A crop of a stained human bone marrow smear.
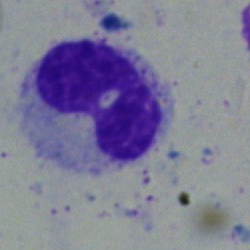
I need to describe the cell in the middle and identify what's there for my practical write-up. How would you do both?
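Notice how roughly round the outline is, with an edge that's slightly ragged. Inside, the nucleus is kidney-shaped, its indentation turned toward the lower left. Near the middle of the nucleus there's a single small white clear spot. Just above the cell sits a small dark blue fragment. What you have here is a band neutrophil.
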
